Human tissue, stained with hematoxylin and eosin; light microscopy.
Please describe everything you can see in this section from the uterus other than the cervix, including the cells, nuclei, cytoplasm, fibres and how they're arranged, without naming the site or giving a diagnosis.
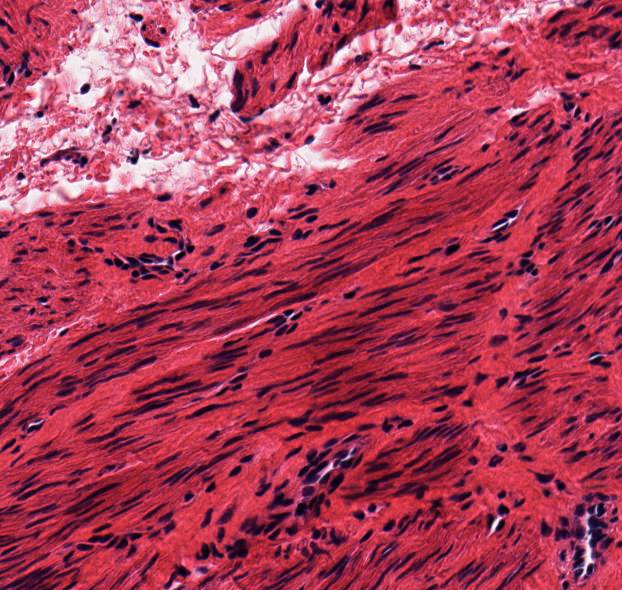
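First, the cells: densely packed spindle cells in long fascicles fill most of the field. Next, the fascicles mostly run diagonally, lower left to upper right. Then, nuclei: elongated, cigar-shaped, dark-staining. Last, pale, loose, watery-looking stroma with scattered cells lies along the upper left.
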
